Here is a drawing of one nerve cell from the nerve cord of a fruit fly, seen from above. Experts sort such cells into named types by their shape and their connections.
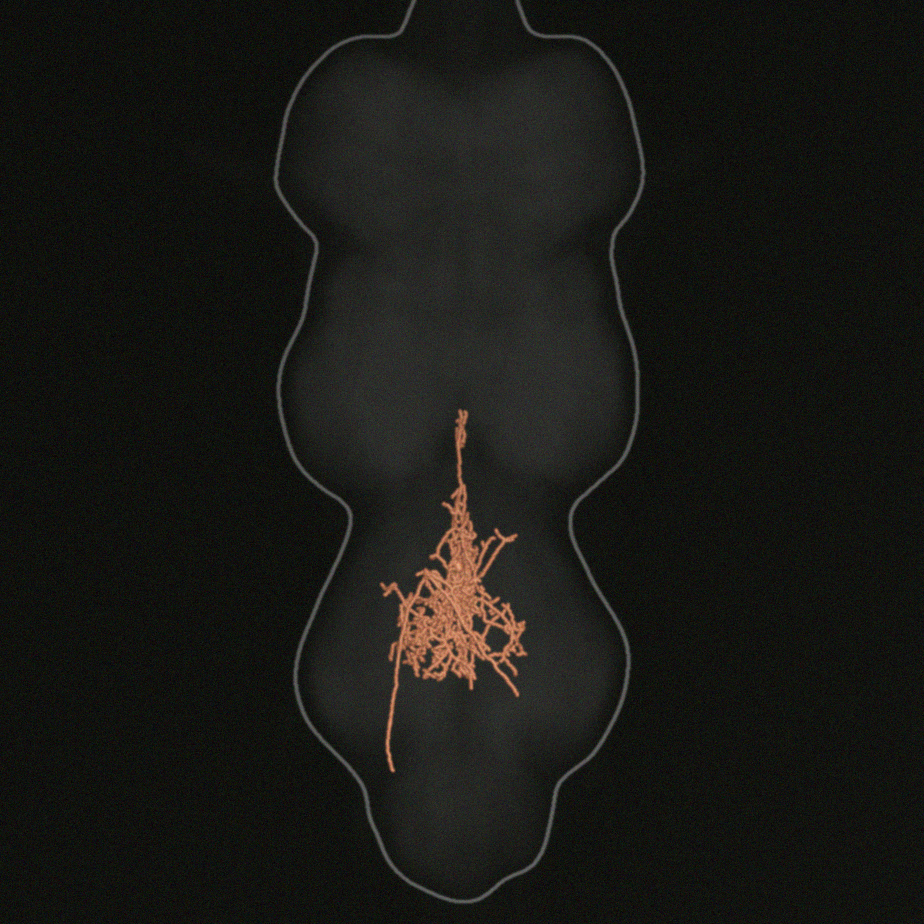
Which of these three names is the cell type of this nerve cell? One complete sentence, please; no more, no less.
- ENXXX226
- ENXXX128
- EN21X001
This particular nerve cell has the cell type ENXXX128.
